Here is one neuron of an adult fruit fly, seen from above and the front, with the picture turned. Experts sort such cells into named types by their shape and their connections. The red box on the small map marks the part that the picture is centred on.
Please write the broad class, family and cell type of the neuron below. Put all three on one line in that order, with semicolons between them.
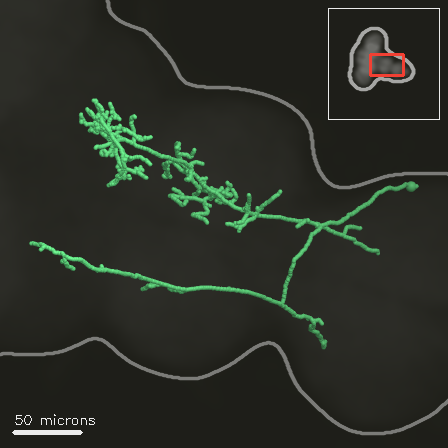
nerve-cord intrinsic neuron; hemilineage 08B; IN08B055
